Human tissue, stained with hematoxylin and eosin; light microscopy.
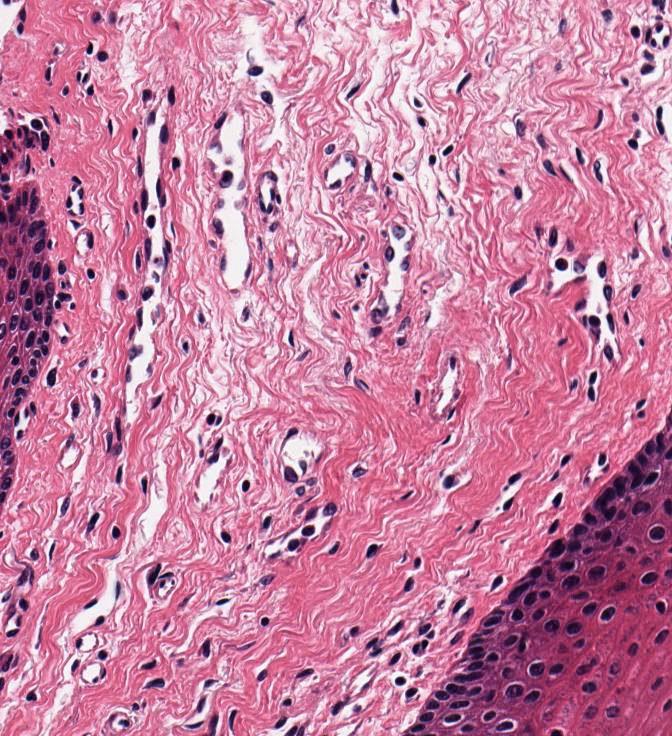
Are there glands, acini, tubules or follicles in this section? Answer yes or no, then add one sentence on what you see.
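No. No glands or fat cells are present in the stroma.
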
